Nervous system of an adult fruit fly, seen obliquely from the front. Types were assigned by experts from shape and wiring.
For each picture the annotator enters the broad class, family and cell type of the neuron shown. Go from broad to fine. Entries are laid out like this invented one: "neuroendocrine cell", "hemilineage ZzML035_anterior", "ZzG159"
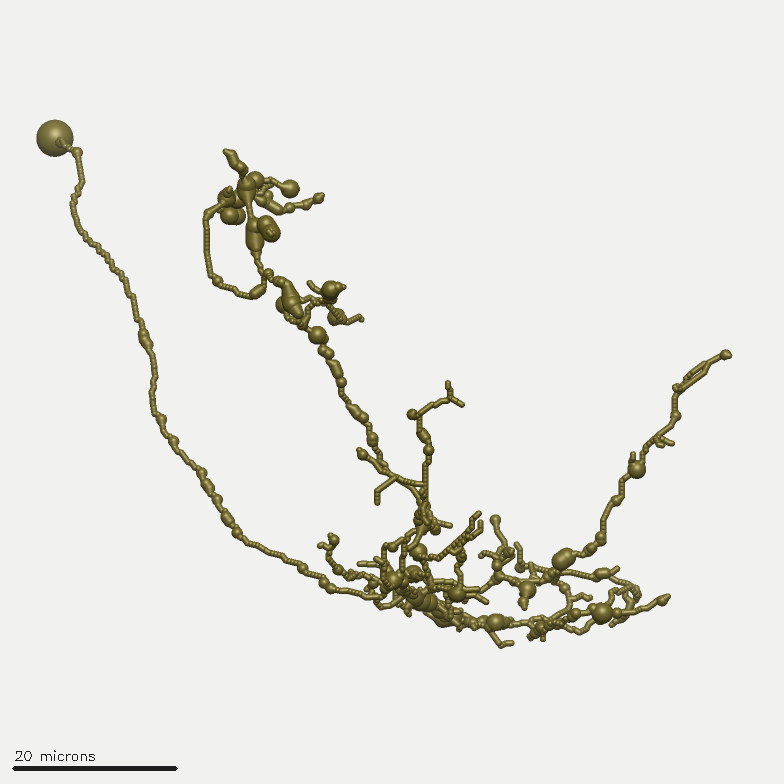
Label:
"central-brain intrinsic neuron", "hemilineage MD_SA1", "GNG610"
